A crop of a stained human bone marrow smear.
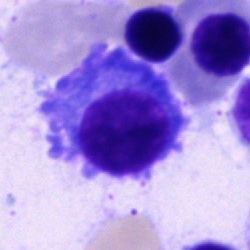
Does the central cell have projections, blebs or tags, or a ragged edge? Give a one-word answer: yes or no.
Yes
